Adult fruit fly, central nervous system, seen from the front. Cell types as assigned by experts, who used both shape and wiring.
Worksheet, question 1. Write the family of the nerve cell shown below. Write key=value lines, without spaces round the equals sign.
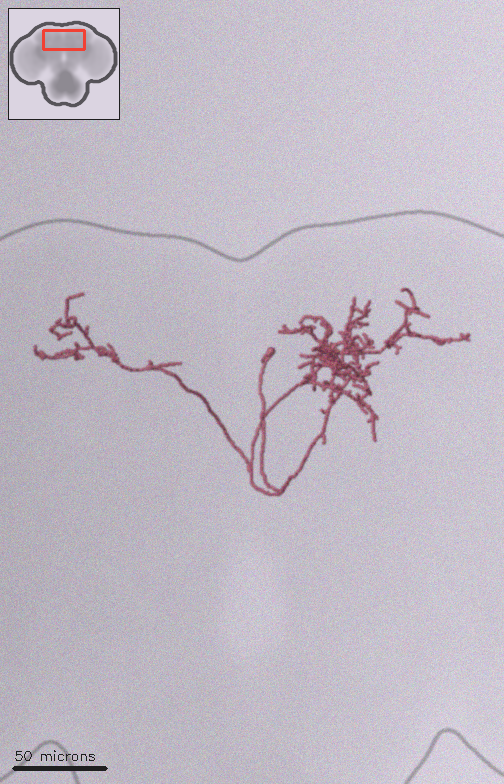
family=hemilineage DM1_antero_dorsal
